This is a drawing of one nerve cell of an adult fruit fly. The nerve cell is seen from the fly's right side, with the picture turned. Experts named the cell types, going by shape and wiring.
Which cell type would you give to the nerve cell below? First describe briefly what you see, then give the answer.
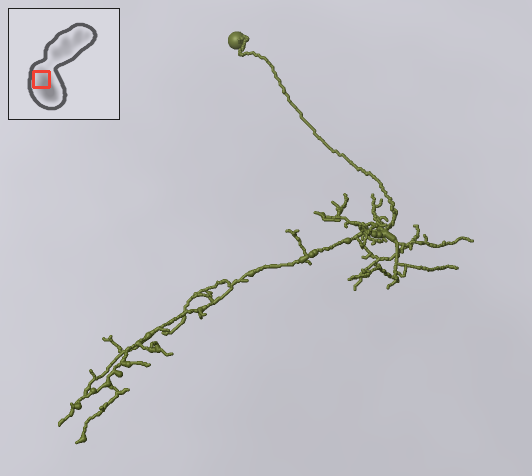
The cell body is at the top of the picture. Dozens of branch ends can be seen. It is a central-brain intrinsic neuron. Its cell type is CB1601.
